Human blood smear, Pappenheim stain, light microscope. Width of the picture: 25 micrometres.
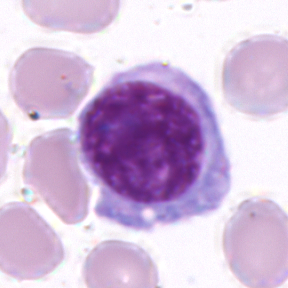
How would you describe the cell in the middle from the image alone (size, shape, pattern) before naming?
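Looking first at the nucleus, it is round in outline and about 11 micrometres across. It sits off-centre, shifted toward the upper left of the cell. The cytoplasm is pale blue, and its widest band lies below and to the right of the nucleus. Near the bottom edge there's a single small clear spot in the cytoplasm. The outline, I notice, is irregular and somewhat angular rather than smoothly round. This is a plasma cell.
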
